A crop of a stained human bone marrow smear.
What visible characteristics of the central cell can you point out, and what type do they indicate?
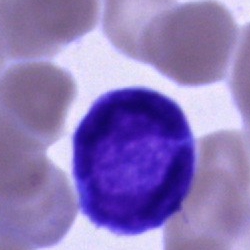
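Outline round to slightly oval, smooth. No granules visible in cytoplasm. Red cells lie against the edge, left and right. Image somewhat blurred; fine nuclear detail soft. Cell: blast.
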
